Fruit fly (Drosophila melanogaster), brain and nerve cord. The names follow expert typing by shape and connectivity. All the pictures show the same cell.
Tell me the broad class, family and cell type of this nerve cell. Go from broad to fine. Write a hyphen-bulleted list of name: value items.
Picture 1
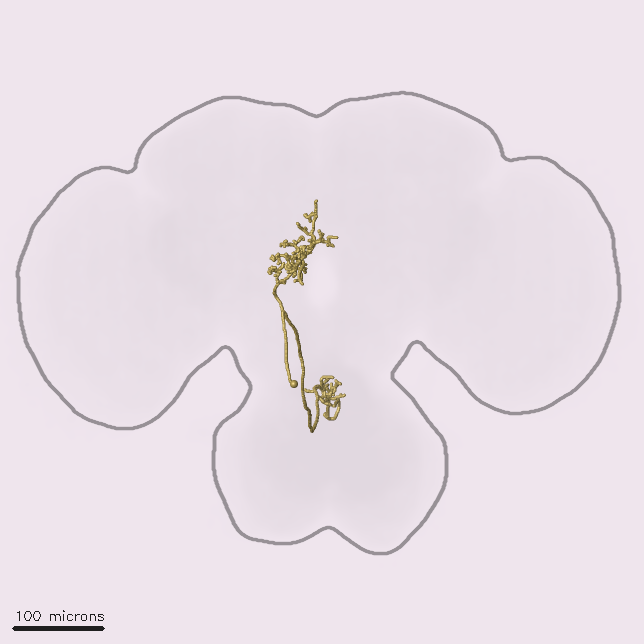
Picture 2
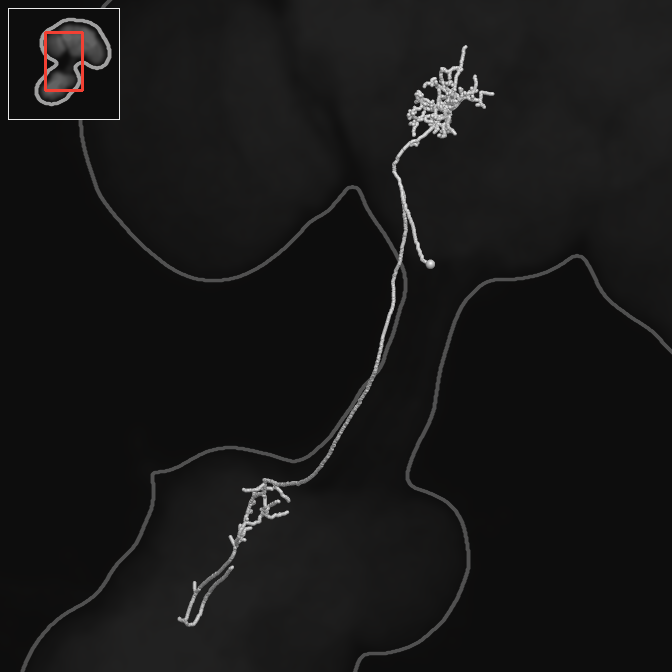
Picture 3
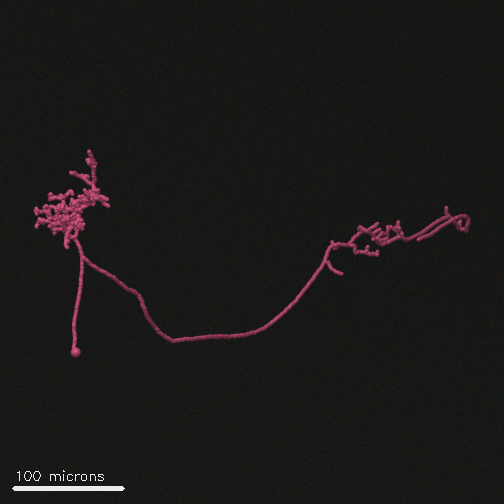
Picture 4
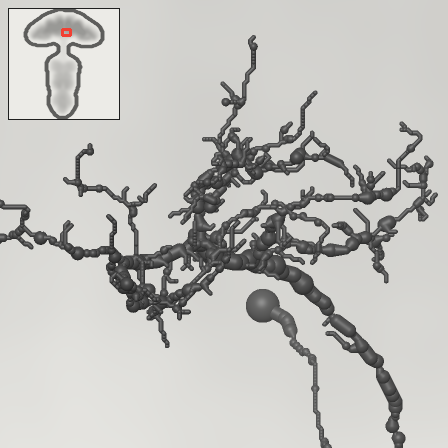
- broad class: descending neuron
- family: hemilineage LB12
- cell type: DNg02_f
